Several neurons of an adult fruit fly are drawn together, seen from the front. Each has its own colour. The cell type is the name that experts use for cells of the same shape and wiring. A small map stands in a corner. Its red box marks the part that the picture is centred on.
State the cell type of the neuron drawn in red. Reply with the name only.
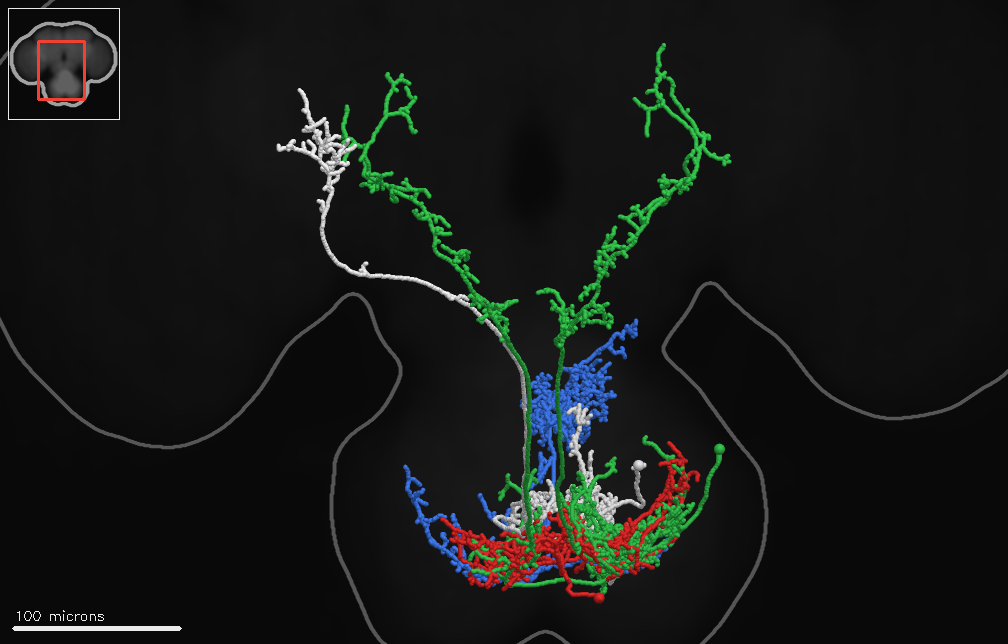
IN00A045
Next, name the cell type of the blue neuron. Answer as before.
IN05B028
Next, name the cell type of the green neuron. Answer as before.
AN09B024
